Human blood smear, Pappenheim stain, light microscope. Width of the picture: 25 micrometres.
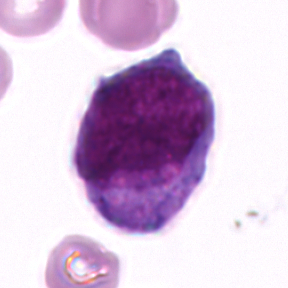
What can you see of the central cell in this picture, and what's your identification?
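Angular rather than round, with a pointed corner at the top, the cell measures about 16 by 12 micrometres. Its nucleus fills the upper part and has a fairly straight lower border. The chromatin is dark purple with a fine, slightly clumped texture. Pale bluish-violet cytoplasm gathers mainly below the nucleus. Answer: atypical promyelocyte.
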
